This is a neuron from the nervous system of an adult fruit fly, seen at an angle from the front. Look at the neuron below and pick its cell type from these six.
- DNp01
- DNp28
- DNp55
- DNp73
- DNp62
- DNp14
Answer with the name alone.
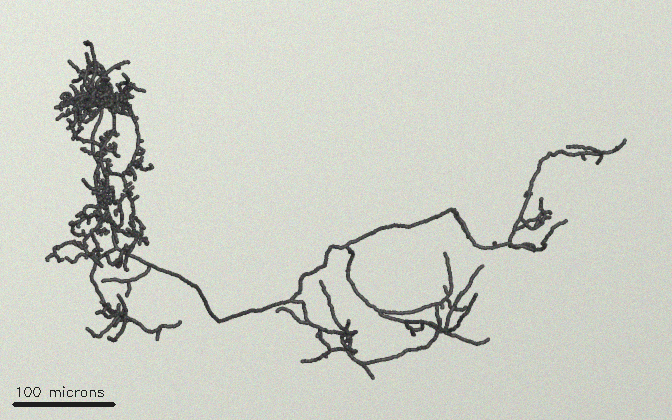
DNp14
